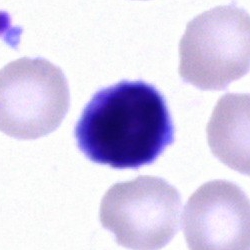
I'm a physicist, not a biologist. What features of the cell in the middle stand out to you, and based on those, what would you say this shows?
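Almost the whole cell seems to be taken up by the nucleus. Its chromatin stains deep purple, and it looks dense right through. I can't find a nucleolus in it anywhere. Nor do I see any vacuoles in the cell. So what I have here is a lymphocyte.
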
